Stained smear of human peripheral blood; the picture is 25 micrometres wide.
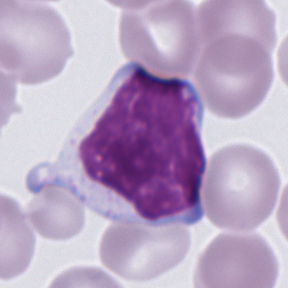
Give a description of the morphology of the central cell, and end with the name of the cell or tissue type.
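First, outline: irregular, drawn out into a pointed extension toward the lower left. Next, cytoplasm: pale blue, widest on the lower left side of the nucleus, with only a few fine purple dots scattered in it. Then, nucleus: no distinct nucleoli. Finally, name: large granular lymphocyte.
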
